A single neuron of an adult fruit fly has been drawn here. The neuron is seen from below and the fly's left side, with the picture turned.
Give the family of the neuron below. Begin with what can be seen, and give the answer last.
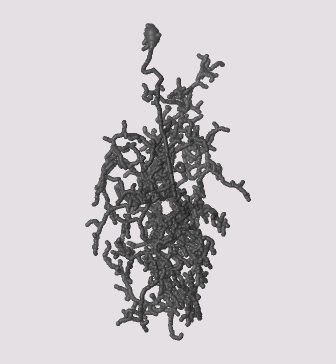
Its cell body lies at the top of the picture. Dozens of branch ends can be seen. This is a nerve-cord intrinsic neuron. The family is hemilineage 16B.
